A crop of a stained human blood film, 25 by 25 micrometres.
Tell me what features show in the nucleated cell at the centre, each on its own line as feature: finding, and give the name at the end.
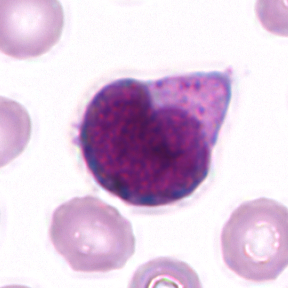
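Outline: rounded, except for one angular corner at the upper right.
Nucleus: folded, with a deep notch in its upper edge.
Granules: sparse, fine and purple, scattered through the cytoplasm.
Vacuoles: none seen in the cytoplasm.
Identity: atypical promyelocyte.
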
